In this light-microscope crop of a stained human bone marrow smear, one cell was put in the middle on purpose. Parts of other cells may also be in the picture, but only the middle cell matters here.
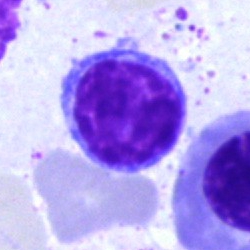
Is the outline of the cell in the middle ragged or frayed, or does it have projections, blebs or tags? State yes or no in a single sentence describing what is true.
Yes, the outline of the cell is rough.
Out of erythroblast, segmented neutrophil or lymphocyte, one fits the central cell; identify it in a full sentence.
Whatever else lies nearby, the middle cell is a lymphocyte.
